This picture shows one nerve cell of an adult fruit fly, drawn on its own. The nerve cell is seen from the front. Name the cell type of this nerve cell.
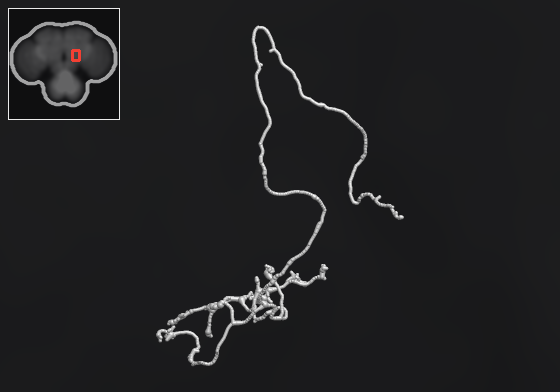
ORN_VL1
